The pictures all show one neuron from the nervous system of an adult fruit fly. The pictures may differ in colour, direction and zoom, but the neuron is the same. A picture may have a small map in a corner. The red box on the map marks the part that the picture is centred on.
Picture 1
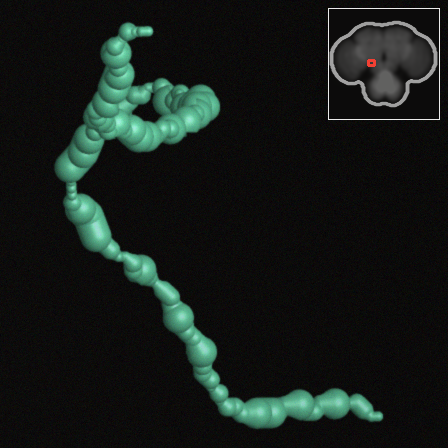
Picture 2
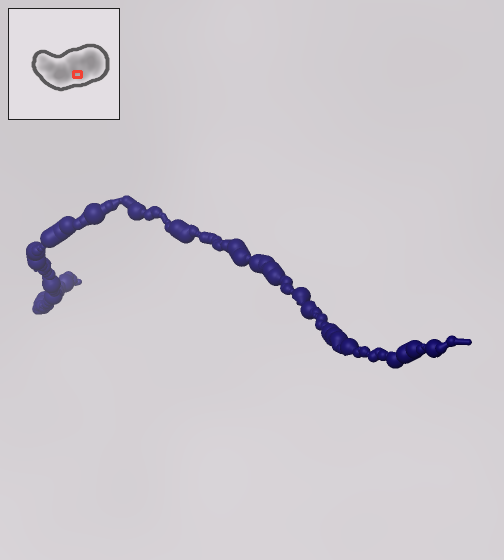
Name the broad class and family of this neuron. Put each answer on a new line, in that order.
sensory neuron entering the brain
class mechanosensory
